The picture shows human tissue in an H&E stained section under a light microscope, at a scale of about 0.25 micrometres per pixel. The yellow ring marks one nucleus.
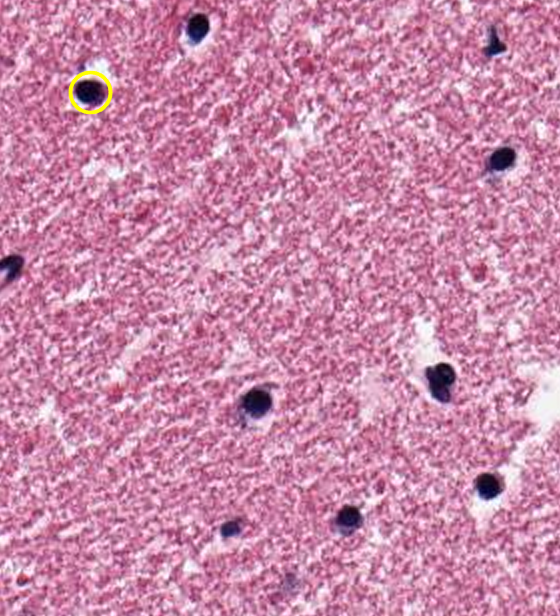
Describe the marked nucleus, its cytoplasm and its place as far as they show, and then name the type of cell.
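The nucleus is round and compact, stained dark blue-black evenly throughout, with no lighter areas inside. It is about the same size as the other scattered dark nuclei in the field. It lies alone in the fine-grained pink background, well apart from the other nuclei and not beside any vessel. Type of cell: oligodendrocyte.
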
